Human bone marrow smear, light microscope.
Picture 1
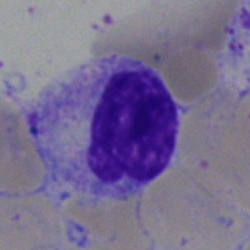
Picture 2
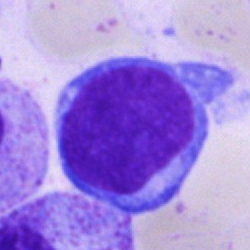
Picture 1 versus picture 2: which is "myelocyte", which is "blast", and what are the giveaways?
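That's a myelocyte in the first picture and a blast in the second. In the myelocyte the nucleus sits off-centre towards the right, with dark purple, somewhat clumped chromatin showing small paler patches, and no distinct nucleolus.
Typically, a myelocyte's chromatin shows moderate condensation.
The blast's chromatin, by contrast, is finely stippled and evenly spread across the nucleus. As for cytoplasm, the myelocyte has plenty of it, pale blue-grey and mostly to the left of the nucleus, while the blast has only a narrow rim of deep blue, with a paler zone beside the nucleus at the lower right.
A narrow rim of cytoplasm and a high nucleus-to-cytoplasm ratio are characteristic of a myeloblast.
The blast's own cytoplasm shows no granules, though cells with granular cytoplasm press against it on the left and lower left.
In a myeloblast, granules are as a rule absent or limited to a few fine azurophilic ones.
Red cells press against the myelocyte on several sides.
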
